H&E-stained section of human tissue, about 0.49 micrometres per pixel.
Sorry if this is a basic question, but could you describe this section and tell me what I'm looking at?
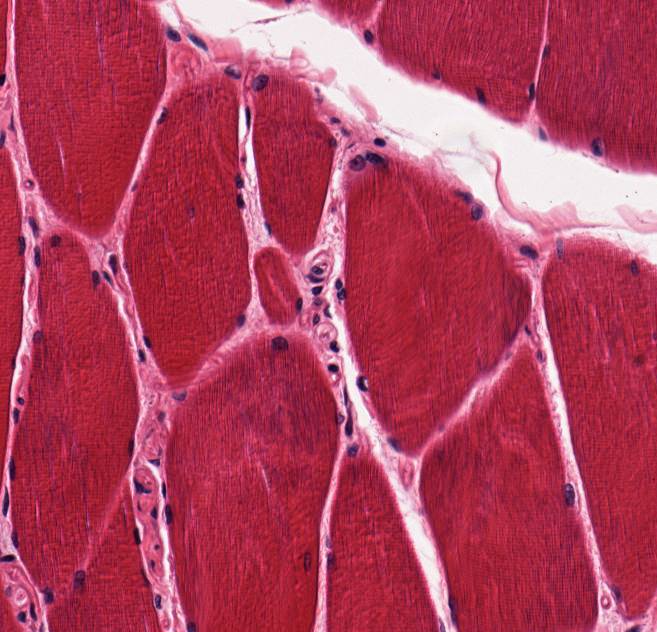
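The field is filled by large, closely packed polygonal muscle fibres separated by thin pale pink septa. Their cytoplasm stains deep red. Fine parallel striations are visible within the fibres. Nuclei lie at the fibre edges, just beneath the surfaces. Identification: skeletal muscle.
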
